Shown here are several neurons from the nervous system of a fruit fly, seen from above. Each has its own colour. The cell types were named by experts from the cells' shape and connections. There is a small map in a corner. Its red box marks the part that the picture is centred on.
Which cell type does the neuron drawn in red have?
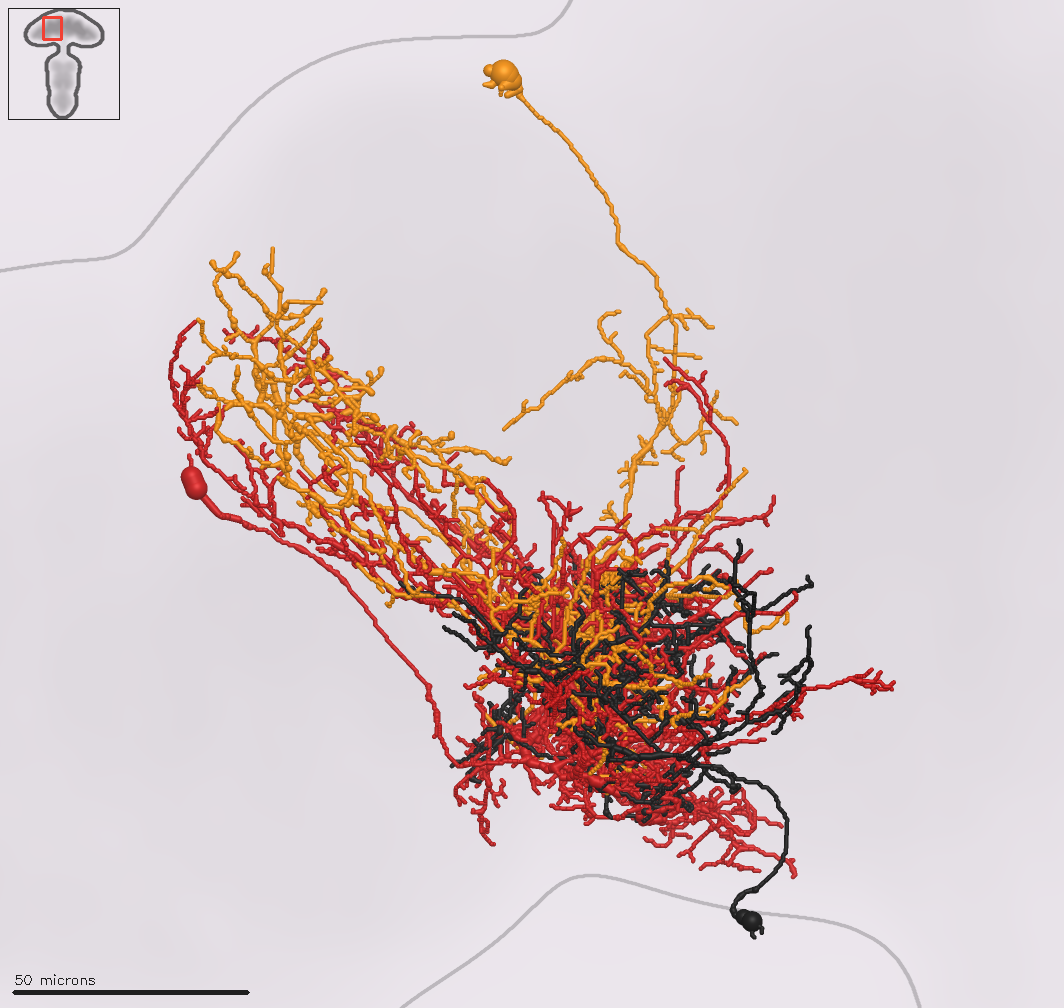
PLP256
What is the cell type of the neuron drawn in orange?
PLP017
